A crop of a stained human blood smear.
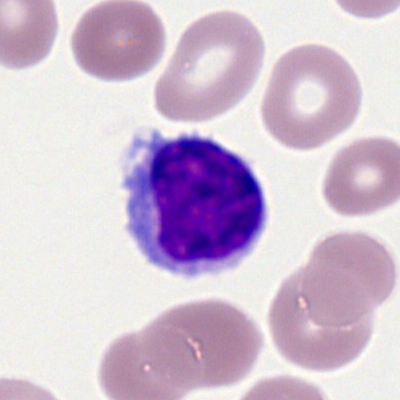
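Lymphocyte, central cell of a stained blood smear. Nucleus set toward the right side of the cell; chromatin dark purple, coarsely clumped. Cytoplasm forms its widest band to the left of the nucleus. Short fine projections fringe the left edge of the cell.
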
